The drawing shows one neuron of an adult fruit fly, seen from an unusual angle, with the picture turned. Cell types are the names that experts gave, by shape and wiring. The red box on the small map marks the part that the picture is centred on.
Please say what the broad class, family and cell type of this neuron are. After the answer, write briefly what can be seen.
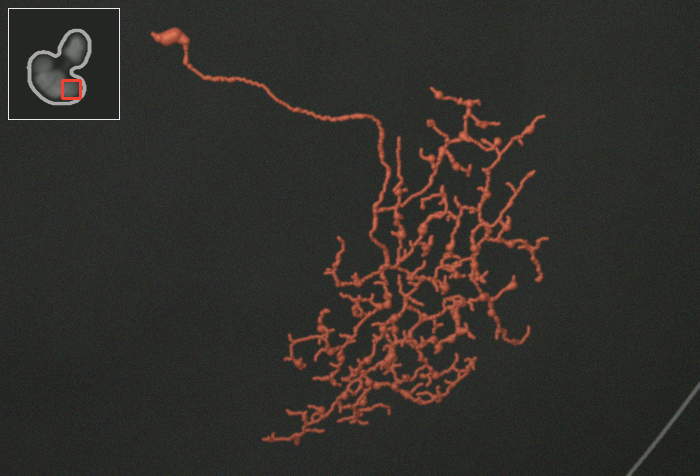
Its broad class is optic-lobe intrinsic neuron. The family is Cm. Its cell type is Cm11b. The cell body can be seen at the upper left of the picture. As drawn here it is about as wide as it is tall.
